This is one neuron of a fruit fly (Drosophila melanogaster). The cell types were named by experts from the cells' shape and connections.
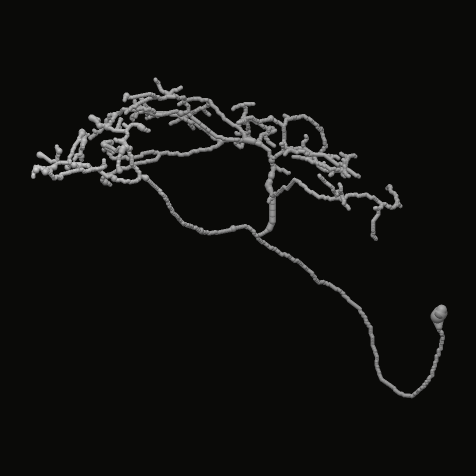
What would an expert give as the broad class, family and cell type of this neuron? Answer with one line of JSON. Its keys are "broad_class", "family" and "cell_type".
{"broad_class": "central-brain intrinsic neuron", "family": "hemilineage SLPal3_and_SLPal4_dorsal", "cell_type": "CB1653"}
